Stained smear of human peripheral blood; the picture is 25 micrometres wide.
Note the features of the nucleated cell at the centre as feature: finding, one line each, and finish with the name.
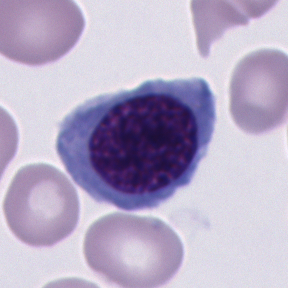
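Nucleus: oval, edge smooth and unbroken, no indent
Chromatin: coarse dark purple clumps, paler spaces between
Nucleolus: none you can make out
Cytoplasm: no granules visible
Name: normoblast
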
